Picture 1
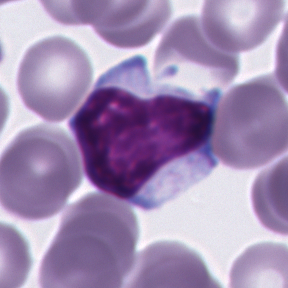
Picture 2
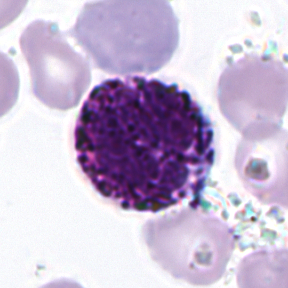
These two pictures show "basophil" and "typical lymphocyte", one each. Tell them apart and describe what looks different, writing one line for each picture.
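Picture 1 – typical lymphocyte. No distinct granules are seen in the cytoplasm.
Picture 2 – basophil. Granules lie over the whole cell, including over the nucleus.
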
